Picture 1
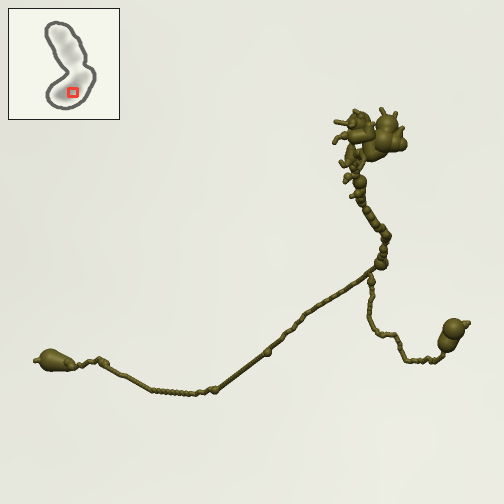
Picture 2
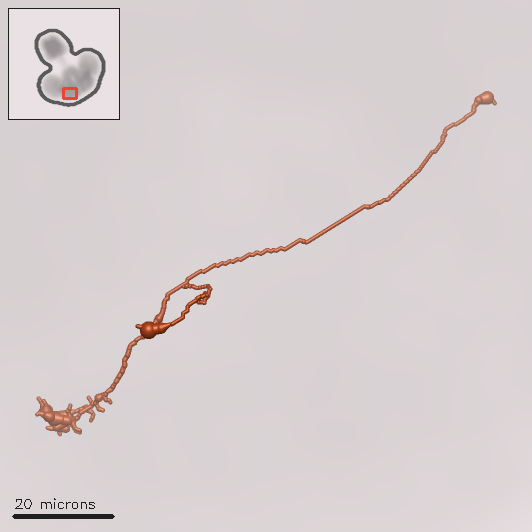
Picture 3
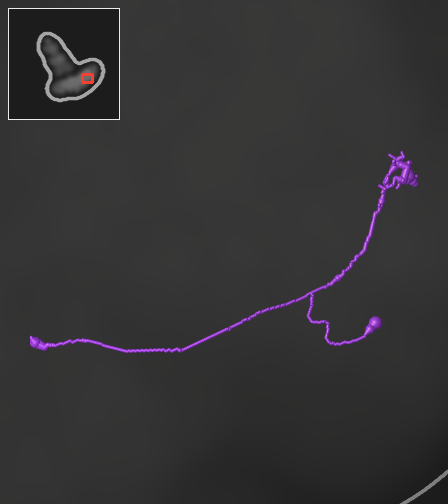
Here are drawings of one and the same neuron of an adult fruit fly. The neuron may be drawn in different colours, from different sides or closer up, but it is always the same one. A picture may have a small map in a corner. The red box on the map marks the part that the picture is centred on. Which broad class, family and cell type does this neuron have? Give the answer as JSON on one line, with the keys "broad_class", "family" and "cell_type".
{"broad_class": "central-brain intrinsic neuron", "family": "hemilineage AOTUv3_dorsal", "cell_type": "TuBu09"}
